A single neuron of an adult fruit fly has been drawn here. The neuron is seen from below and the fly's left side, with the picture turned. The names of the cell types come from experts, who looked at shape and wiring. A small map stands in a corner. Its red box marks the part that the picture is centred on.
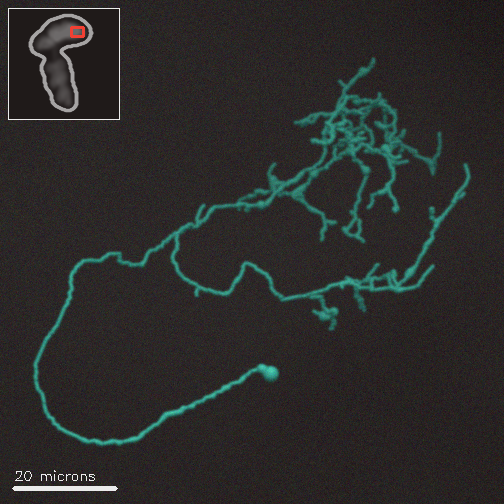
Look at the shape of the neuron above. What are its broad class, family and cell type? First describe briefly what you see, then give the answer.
It is in the brain and does not reach the nerve cord. The cell body is at the bottom of the picture. From left to right in the picture it spans about 85 microns. This is a central-brain intrinsic neuron. The family is hemilineage VPNp&v1_posterior. Its cell type is LHPV2b2_a.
